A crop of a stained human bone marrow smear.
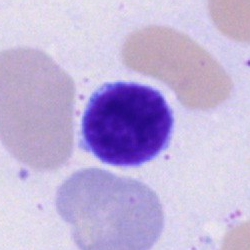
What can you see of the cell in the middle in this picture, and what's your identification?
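The outline is round. Chromatin is dense and dark purple, with coarse clumping. Cytoplasm forms only a very thin, barely visible rim; the small portion seen at the lower left edge is pale blue. The cell is a lymphocyte.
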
